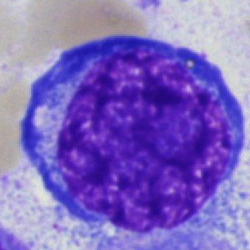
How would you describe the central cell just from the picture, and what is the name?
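Look at the chromatin first: it's coarse, gathered into dark clumps with paler gaps between them. Around it the cytoplasm makes a deep blue rim, widest on the left of the nucleus, with a pale zone just left of the nucleus. There aren't any granules in the cytoplasm. This is a proerythroblast.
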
